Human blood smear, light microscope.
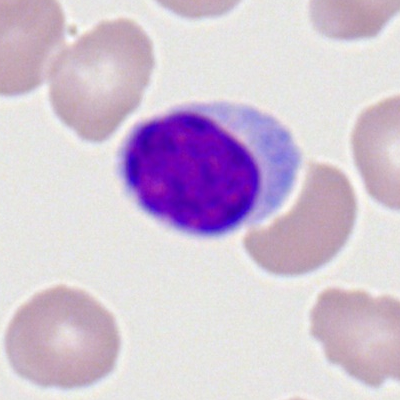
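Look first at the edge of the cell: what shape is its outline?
Smooth and roughly oval.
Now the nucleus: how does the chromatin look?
Dark purple and clumped.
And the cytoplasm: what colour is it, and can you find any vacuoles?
Pale blue, with no vacuoles seen.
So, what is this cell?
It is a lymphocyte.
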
